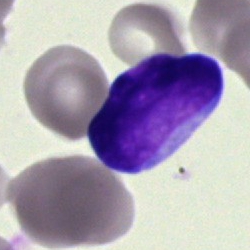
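Blast, an elongated oval lying diagonally from lower left to upper right. The nucleus fills almost the whole cell; cytoplasm shows only as a thin pale lilac rim along the lower right edge. The chromatin is deep purple and dense, with paler mottled patches.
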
